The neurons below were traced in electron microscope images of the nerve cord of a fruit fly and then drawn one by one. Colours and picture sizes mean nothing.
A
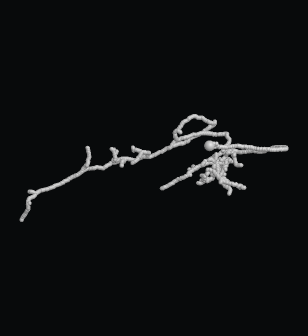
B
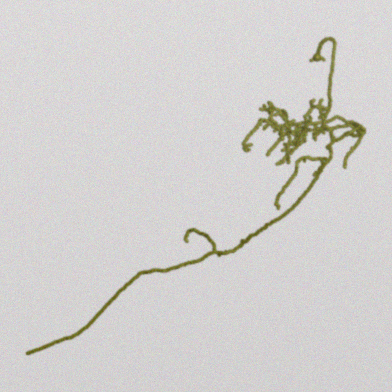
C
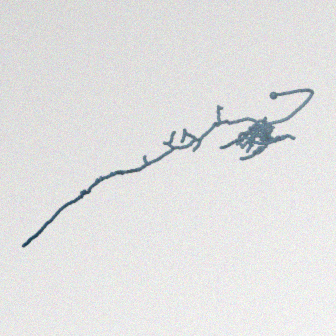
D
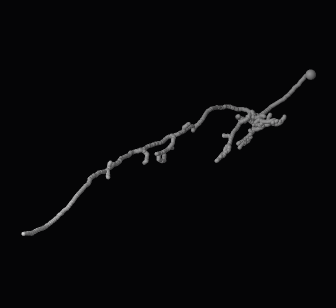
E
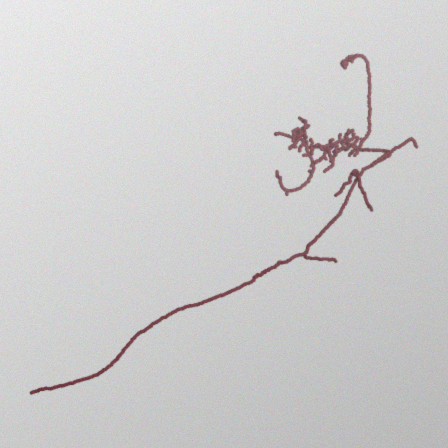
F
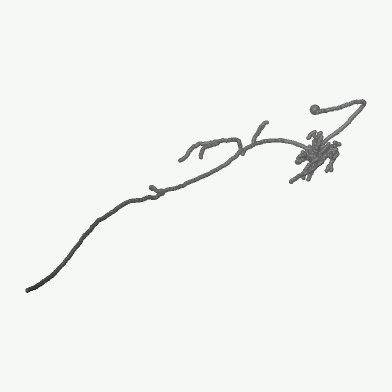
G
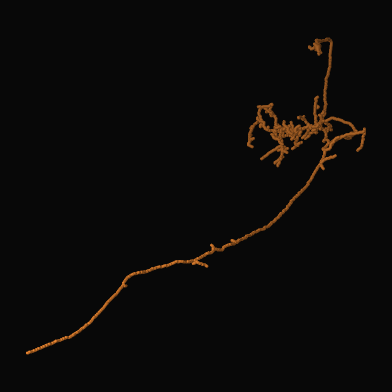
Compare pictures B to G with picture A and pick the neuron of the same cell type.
Picture C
